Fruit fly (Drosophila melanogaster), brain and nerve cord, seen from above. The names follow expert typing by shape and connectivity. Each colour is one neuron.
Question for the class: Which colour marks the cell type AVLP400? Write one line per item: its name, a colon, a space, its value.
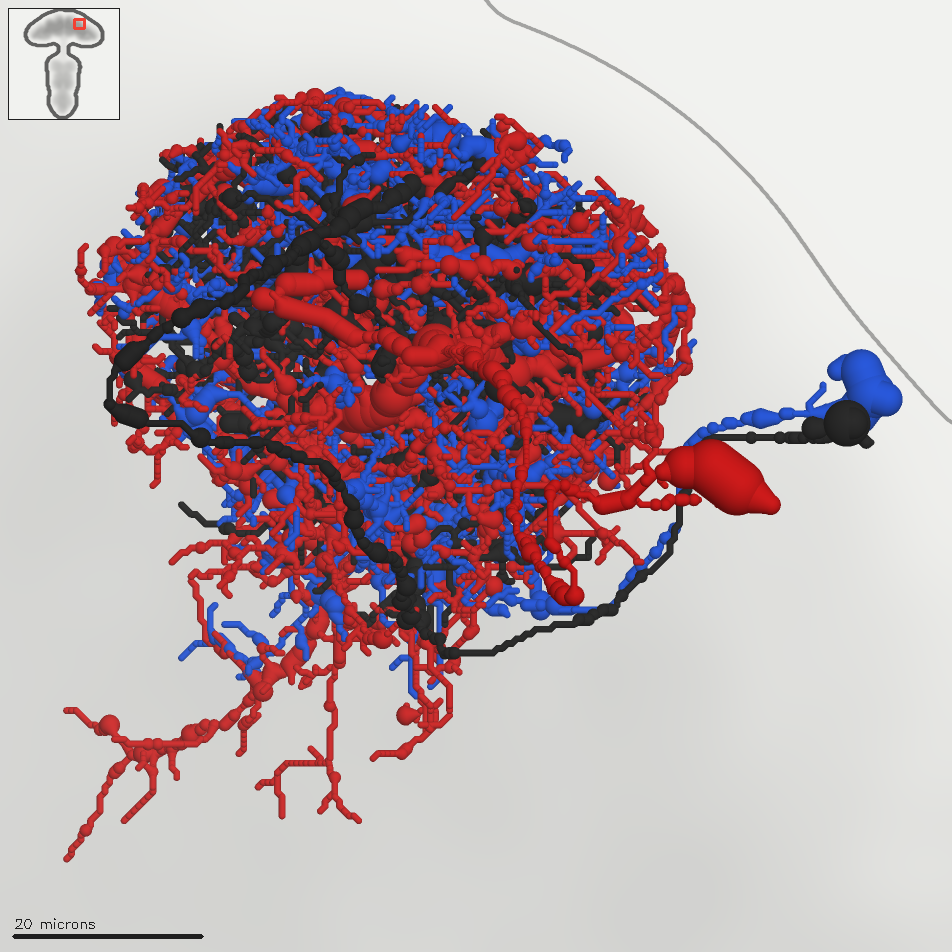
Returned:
colour: black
